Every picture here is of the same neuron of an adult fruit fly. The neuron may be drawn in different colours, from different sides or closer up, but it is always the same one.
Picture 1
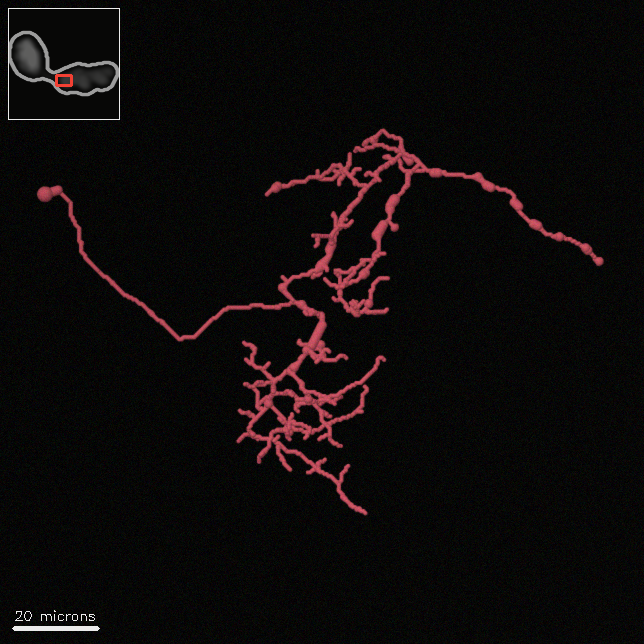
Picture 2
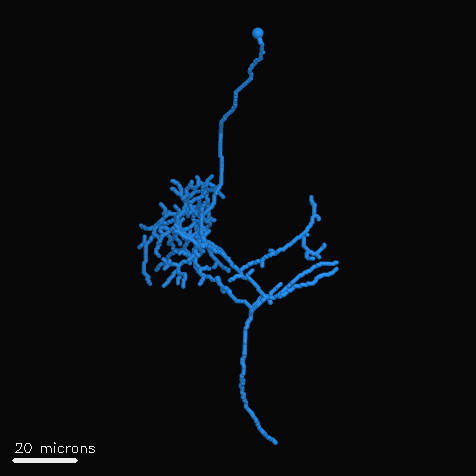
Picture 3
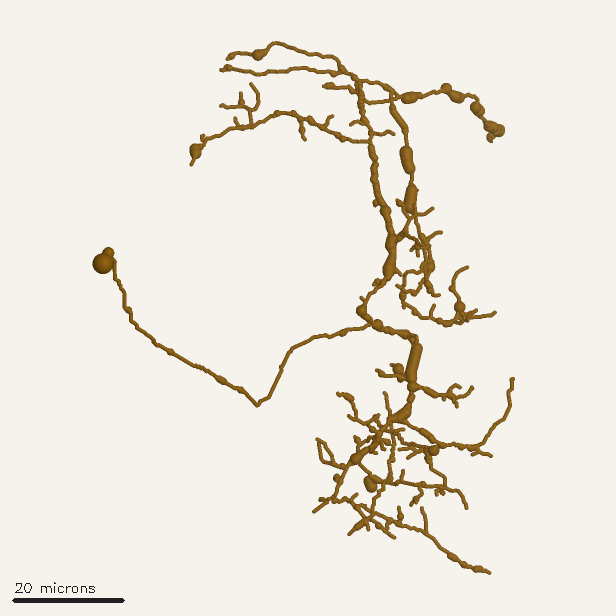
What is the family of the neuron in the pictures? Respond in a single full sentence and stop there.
This neuron falls within the family hemilineage 08A.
